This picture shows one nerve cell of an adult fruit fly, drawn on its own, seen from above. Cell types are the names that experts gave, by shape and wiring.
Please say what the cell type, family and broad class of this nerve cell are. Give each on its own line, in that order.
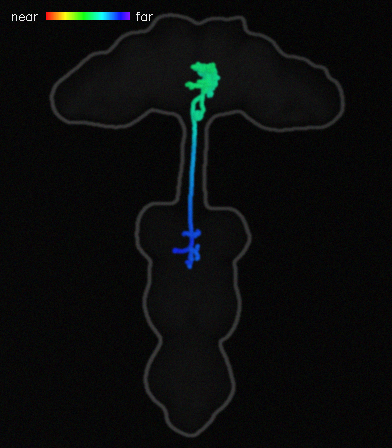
DNg57
hemilineage LB23
descending neuron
